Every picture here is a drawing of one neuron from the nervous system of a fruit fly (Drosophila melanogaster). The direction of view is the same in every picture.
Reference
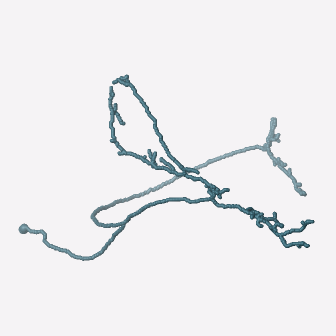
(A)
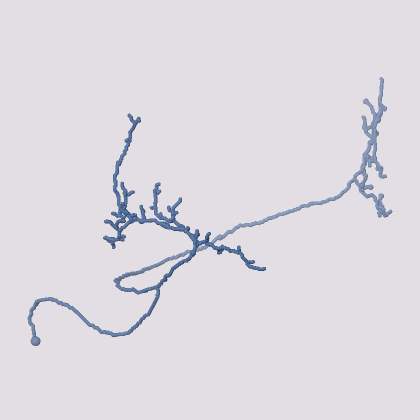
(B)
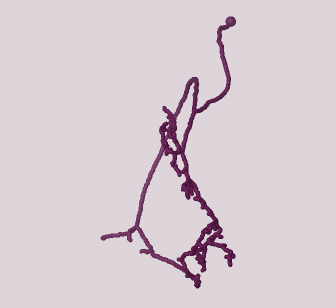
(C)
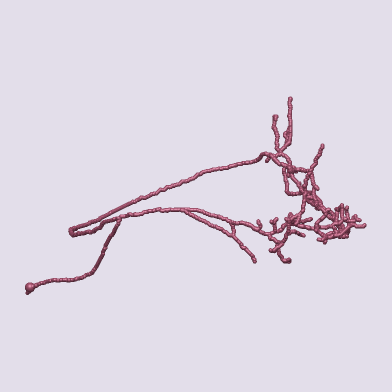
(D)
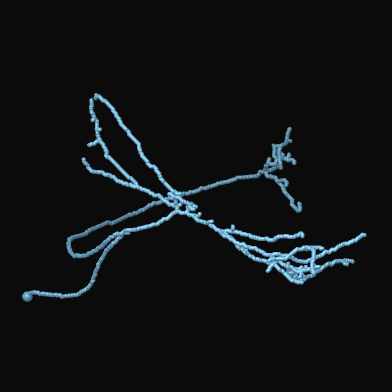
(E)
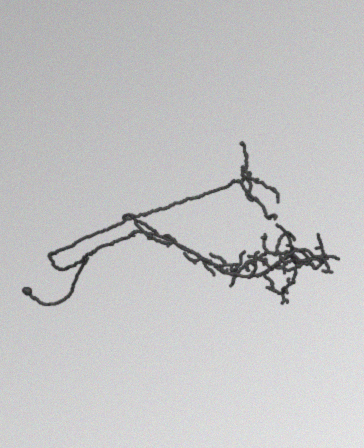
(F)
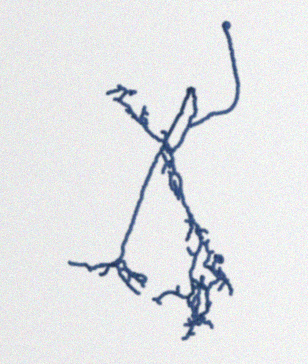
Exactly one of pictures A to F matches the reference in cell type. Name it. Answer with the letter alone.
D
